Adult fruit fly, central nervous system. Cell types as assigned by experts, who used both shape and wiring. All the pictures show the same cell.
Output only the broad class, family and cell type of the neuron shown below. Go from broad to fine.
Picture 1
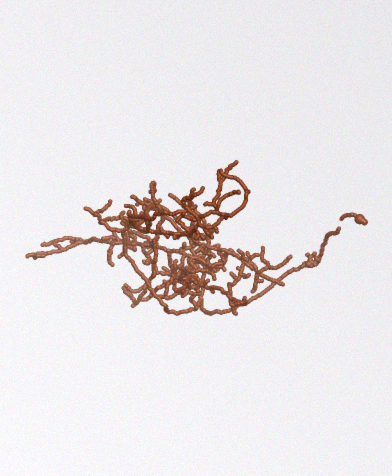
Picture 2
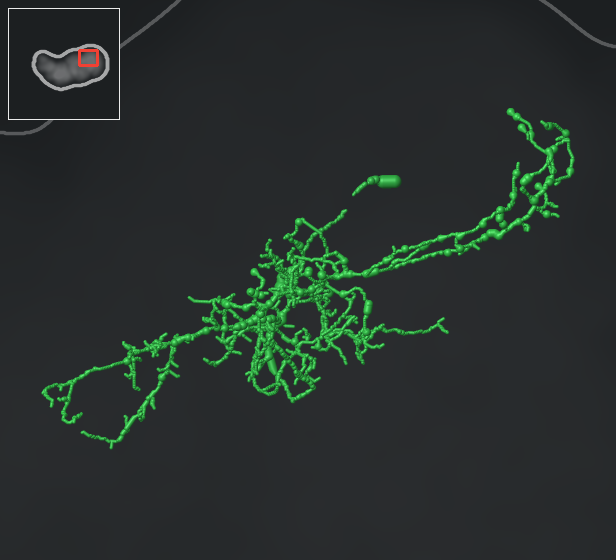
central-brain intrinsic neuron; hemilineage DL1_ventral; CL290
